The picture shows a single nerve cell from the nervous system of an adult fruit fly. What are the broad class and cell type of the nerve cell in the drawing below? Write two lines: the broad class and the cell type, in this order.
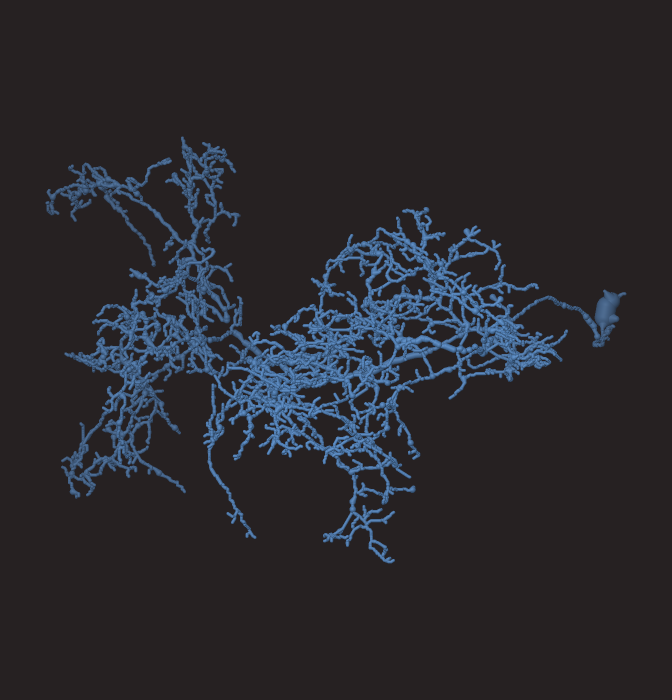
central-brain intrinsic neuron
SMP384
